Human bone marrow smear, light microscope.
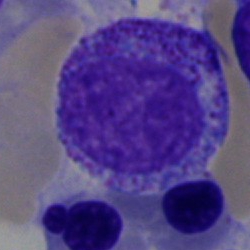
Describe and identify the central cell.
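Many purple-red granules are scattered through the cytoplasm here, with pale blue showing between them. The cytoplasm band is wider on the right than the left, and there's a pale, clearer zone on that right side beside the nucleus. It's a promyelocyte.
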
